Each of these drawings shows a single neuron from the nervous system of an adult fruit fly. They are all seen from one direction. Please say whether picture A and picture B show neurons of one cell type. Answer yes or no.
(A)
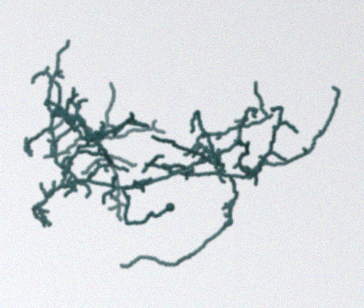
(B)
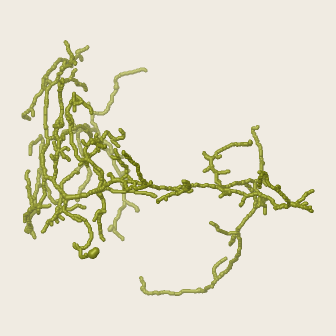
yes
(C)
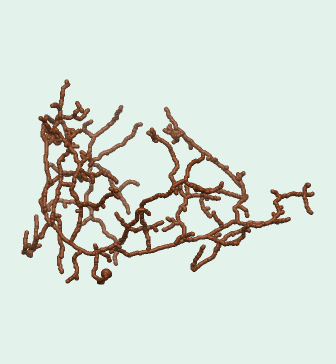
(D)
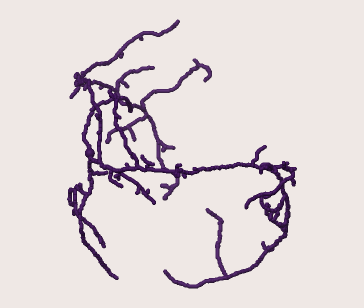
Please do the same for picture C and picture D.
no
